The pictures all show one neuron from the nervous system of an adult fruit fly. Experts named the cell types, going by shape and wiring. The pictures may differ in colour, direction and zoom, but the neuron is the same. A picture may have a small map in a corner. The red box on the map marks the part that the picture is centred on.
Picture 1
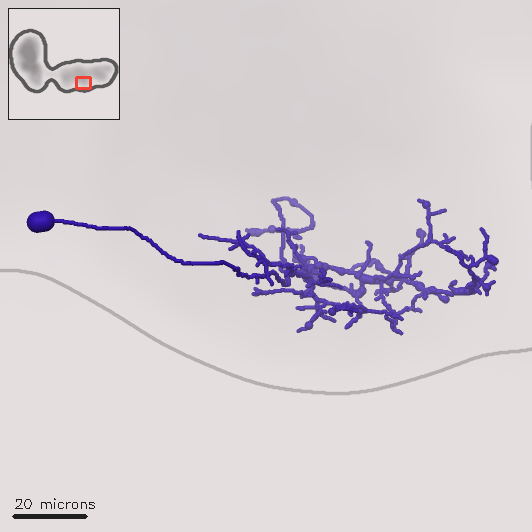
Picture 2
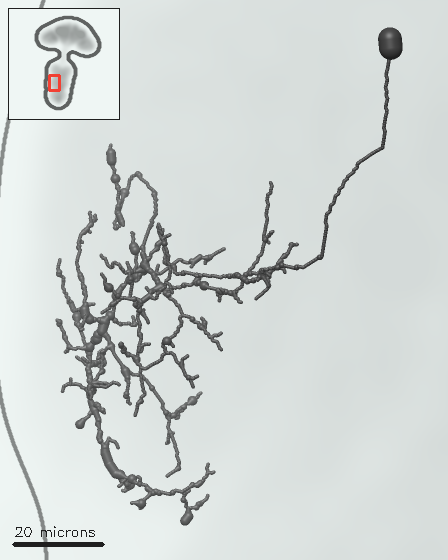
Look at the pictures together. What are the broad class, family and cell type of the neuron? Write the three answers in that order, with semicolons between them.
nerve-cord intrinsic neuron; hemilineage 13B; IN13B094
